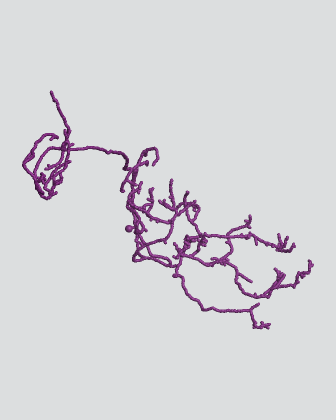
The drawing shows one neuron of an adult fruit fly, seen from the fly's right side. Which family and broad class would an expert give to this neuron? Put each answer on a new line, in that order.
hemilineage VPNp&v1_posterior
central-brain intrinsic neuron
